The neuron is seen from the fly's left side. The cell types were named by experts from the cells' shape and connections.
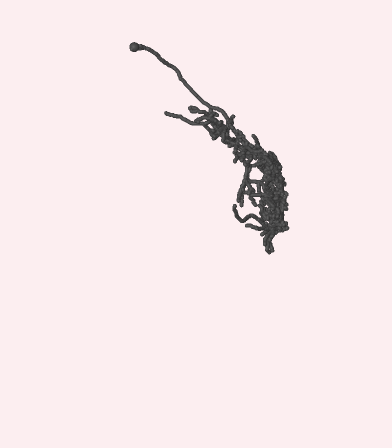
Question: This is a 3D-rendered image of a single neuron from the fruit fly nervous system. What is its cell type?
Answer: IB025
